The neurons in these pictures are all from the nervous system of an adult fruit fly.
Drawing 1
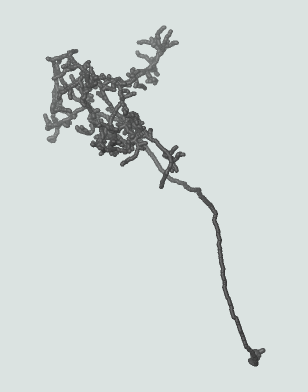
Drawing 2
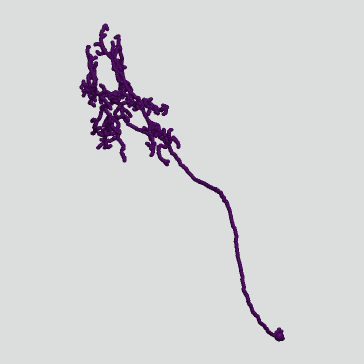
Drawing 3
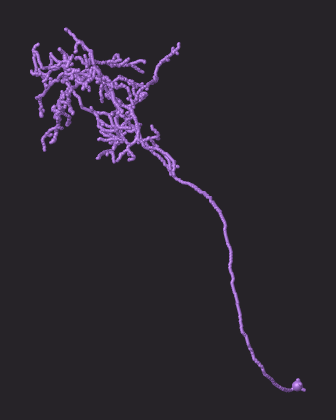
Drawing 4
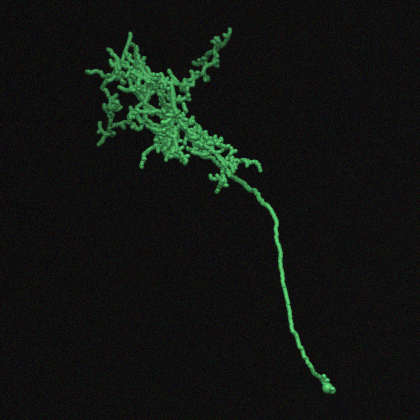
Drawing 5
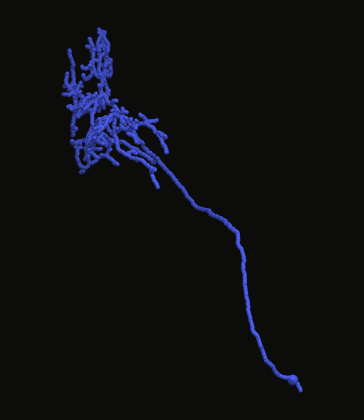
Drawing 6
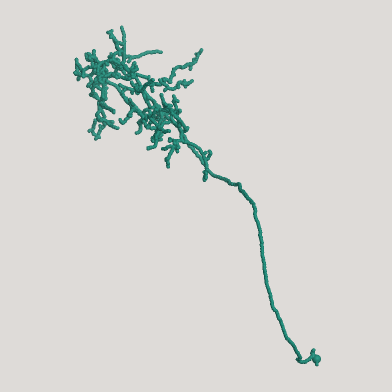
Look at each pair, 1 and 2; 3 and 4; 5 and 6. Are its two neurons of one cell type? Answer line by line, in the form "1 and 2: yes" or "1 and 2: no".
1 and 2: yes
3 and 4: yes
5 and 6: yes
